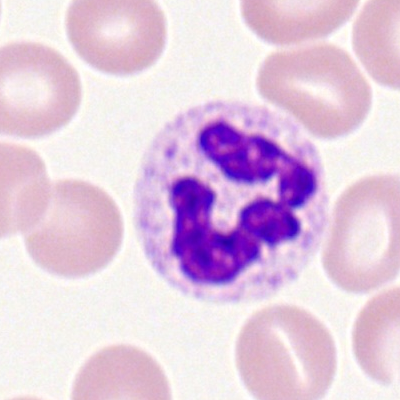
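Segmented neutrophil. Nucleus: several separate lobes. Chromatin dense, dark purple, coarsely clumped. Cytoplasm plentiful, pale pinkish-lilac. Fine lilac granules scattered throughout the cytoplasm.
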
